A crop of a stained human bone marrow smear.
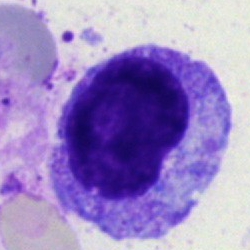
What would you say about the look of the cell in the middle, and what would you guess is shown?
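Roughly round, I'd say, though the edge is slightly uneven. The chromatin is dark purple and densely condensed, and I can't find any nucleoli within the nucleus. Off at the left edge of the picture there are pale red cells, above and below this one. It is a metamyelocyte.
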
